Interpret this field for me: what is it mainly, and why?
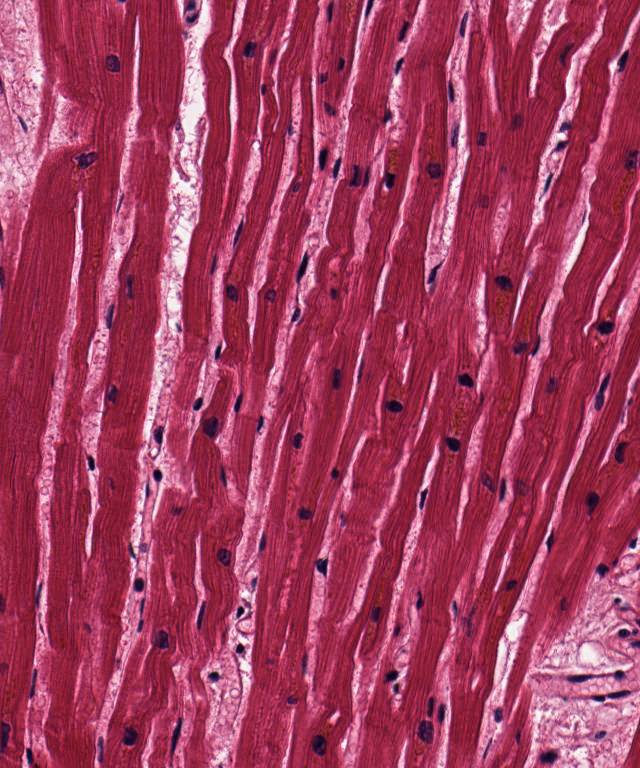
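Verdict: myocardium. Branching: several fibres split and merge with neighbours into a network. Nuclei: oval, central.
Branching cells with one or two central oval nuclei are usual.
Cytoplasm: deep pink-red, with fine lengthwise myofibril lines.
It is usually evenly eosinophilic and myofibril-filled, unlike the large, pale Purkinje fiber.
Extra: yellow-brown granules at the ends of some central nuclei.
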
